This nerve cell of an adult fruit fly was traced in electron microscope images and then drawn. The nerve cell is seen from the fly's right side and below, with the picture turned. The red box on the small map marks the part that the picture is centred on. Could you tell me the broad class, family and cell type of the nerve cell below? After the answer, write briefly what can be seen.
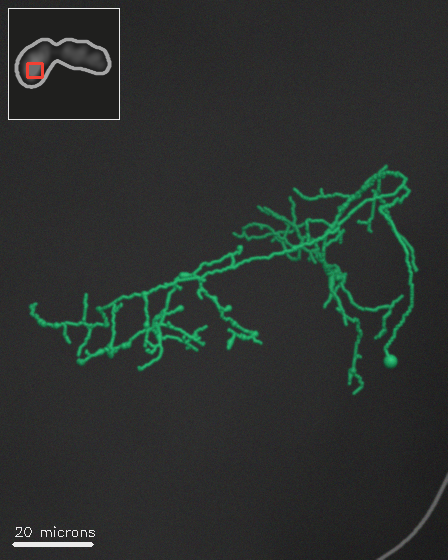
This is a central-brain intrinsic neuron. Its family is hemilineage DM3_dorso_lateral. Its cell type is SMP320. From left to right in the picture it spans about 100 microns. Dozens of branch ends can be seen.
